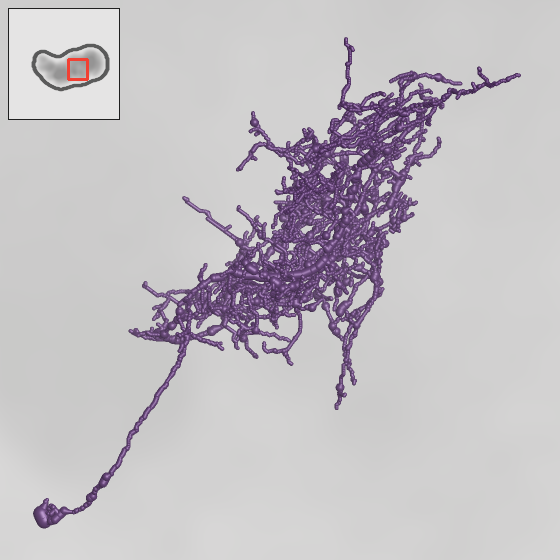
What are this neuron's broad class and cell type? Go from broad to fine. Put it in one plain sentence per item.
A central-brain intrinsic neuron, type VES011.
